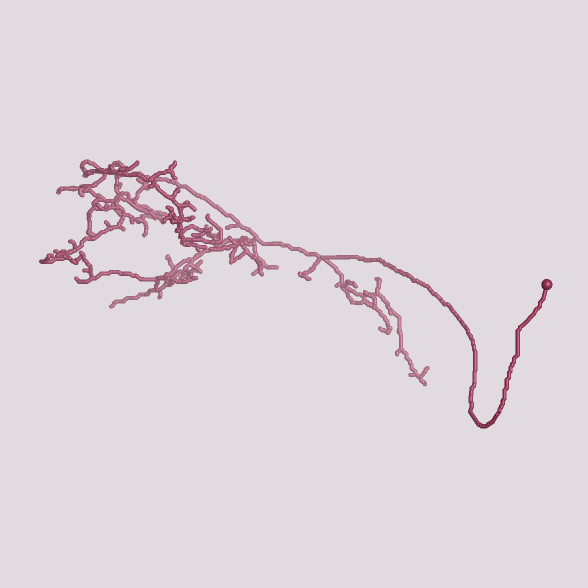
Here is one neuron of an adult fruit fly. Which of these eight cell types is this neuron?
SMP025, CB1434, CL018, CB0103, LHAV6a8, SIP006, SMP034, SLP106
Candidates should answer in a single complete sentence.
It is the cell type CB1434 to which this neuron belongs.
